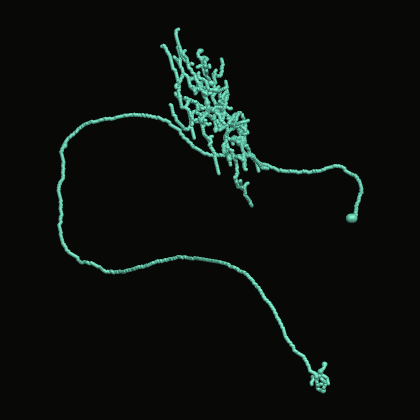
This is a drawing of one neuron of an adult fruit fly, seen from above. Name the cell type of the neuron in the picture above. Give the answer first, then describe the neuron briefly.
Its cell type is MeTu3b. It is a visual projection neuron. The cell body is on the right of the picture. The picture shows dozens of branch ends.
